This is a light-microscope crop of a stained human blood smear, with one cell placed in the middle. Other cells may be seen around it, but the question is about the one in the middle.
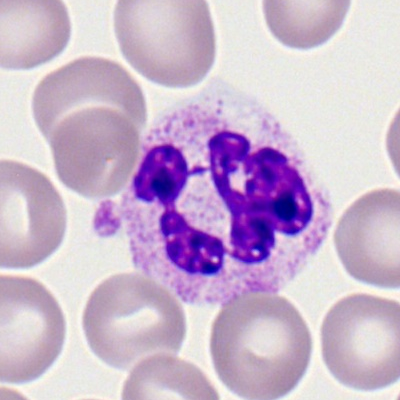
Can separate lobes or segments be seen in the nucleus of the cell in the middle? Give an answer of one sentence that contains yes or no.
Yes, this cell's nucleus is lobed, with two or more segments.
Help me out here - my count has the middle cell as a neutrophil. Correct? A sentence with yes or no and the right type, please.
Yes, that middle cell in the crop is a neutrophil.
